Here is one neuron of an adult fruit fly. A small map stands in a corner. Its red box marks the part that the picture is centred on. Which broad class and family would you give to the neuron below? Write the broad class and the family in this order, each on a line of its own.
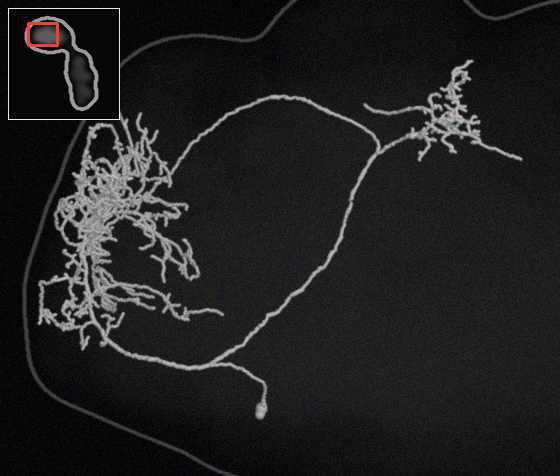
central-brain intrinsic neuron
hemilineage DM2_central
